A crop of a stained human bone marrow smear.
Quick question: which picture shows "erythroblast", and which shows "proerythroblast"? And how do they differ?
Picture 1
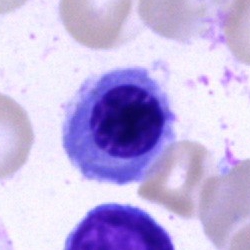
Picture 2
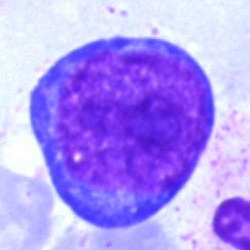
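The first picture is the erythroblast; the second is the proerythroblast. In the erythroblast the chromatin is dark and gathered into coarse clumps, and no nucleolus shows.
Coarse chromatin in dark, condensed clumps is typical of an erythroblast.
Over in the proerythroblast, the chromatin is finely stippled instead. The cytoplasm differs too: fairly plentiful and a strong blue in the erythroblast, only a narrow rim stained deep blue in the proerythroblast. That rim is broader along the lower edge of the cell than along the top, while the erythroblast has a paler zone of cytoplasm against the lower side of its nucleus. Neither shows granules in its cytoplasm. As for outline, the erythroblast is roughly round with a slightly uneven edge, whereas the proerythroblast is rounded and smooth, with no surface projections.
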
